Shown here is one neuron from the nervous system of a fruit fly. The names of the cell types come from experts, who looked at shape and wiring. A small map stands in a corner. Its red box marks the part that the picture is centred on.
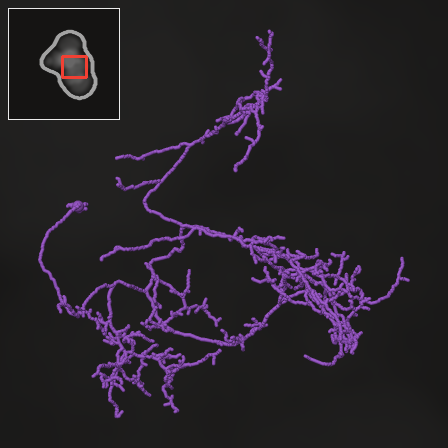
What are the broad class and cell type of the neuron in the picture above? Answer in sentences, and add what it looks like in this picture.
It is a central-brain intrinsic neuron. The cell type is PS214. The cell body is on the left of the picture. Dozens of branch ends can be seen.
